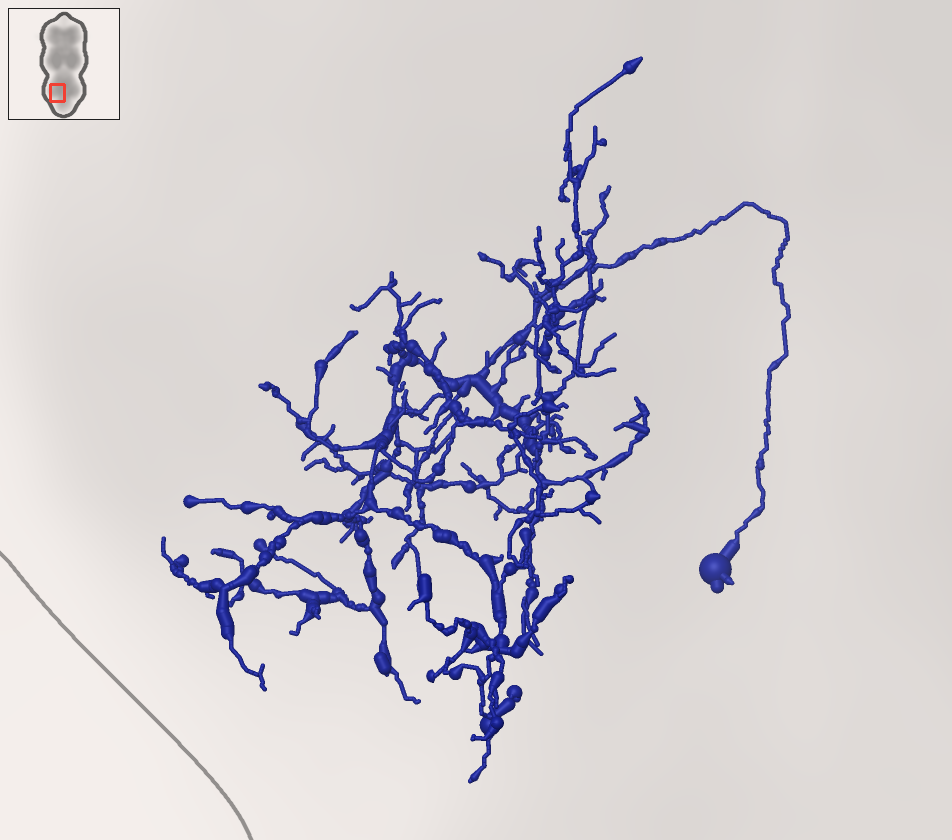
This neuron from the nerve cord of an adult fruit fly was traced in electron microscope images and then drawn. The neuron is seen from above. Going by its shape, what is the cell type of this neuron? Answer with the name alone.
IN13B046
